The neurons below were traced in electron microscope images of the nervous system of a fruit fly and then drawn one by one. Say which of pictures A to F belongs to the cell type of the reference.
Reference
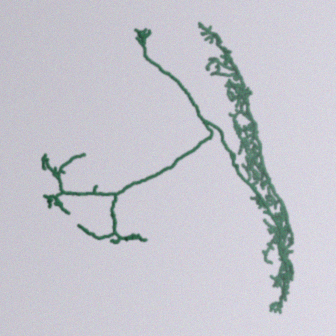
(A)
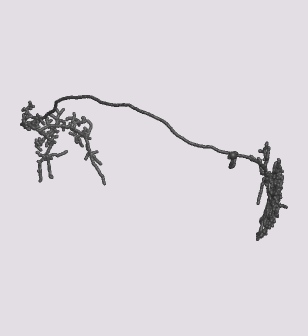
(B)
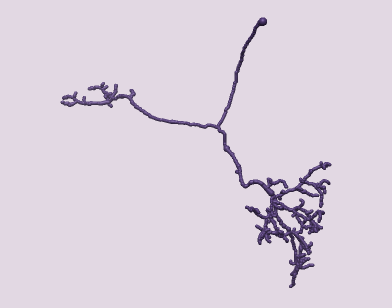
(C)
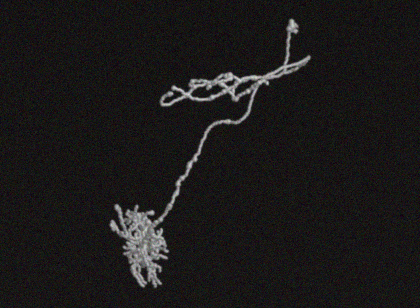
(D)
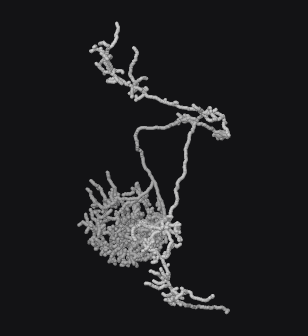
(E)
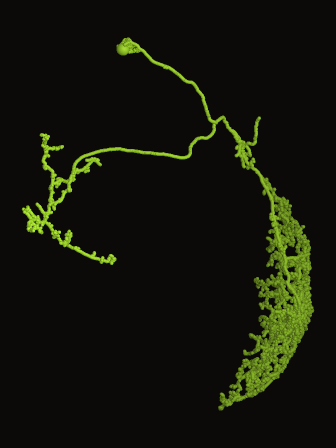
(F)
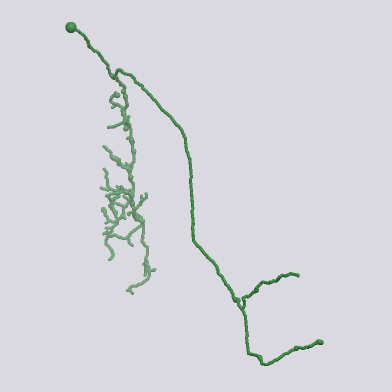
E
